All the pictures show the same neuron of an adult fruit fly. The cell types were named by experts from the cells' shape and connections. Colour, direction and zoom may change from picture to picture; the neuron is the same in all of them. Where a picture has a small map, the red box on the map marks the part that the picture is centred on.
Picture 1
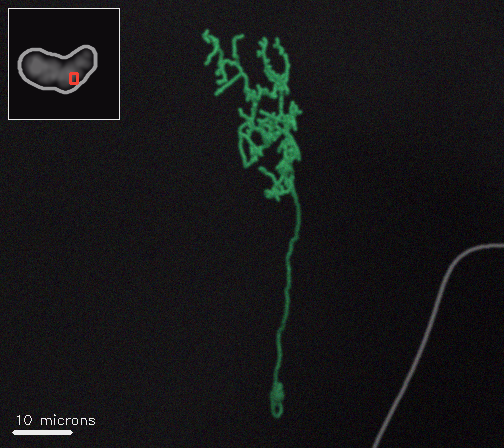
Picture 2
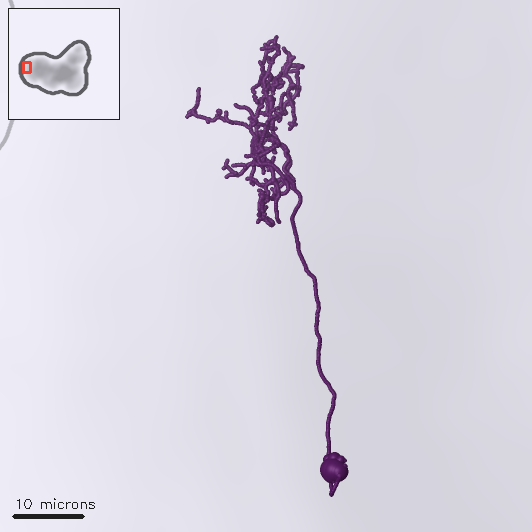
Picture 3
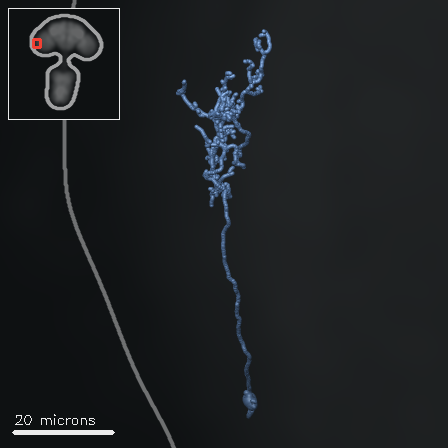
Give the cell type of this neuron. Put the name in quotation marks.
"Cm1"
